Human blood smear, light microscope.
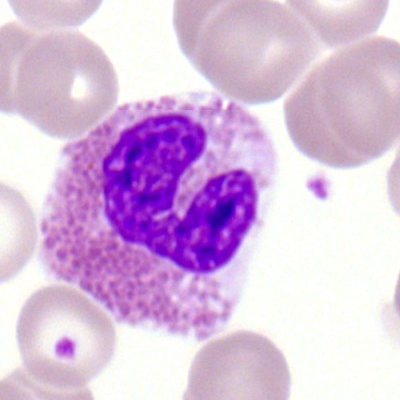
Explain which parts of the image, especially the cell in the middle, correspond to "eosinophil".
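Let me start with the nucleus: it is divided into two lobes.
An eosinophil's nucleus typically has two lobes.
The two lobes here go along with that. The chromatin is dark purple and coarsely clumped.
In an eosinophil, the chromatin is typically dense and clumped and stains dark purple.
So the chromatin fits as well. Next, the granules: they are round and large enough to be seen individually.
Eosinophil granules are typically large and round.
That agrees with the granules in this eosinophil. I also notice that the nucleus lies off-centre, toward the upper right of the cell.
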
